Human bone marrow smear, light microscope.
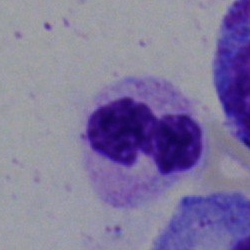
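Segmented neutrophil, stained human bone marrow smear. The cell outline is round to oval with a smooth edge. Chromatin is dark purple and coarsely clumped. Fine, faint pinkish granules lie in the cytoplasm. The nucleus sits toward the top of the cell, leaving a wider band of cytoplasm beneath it.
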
